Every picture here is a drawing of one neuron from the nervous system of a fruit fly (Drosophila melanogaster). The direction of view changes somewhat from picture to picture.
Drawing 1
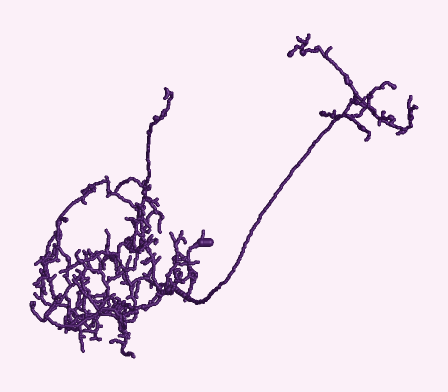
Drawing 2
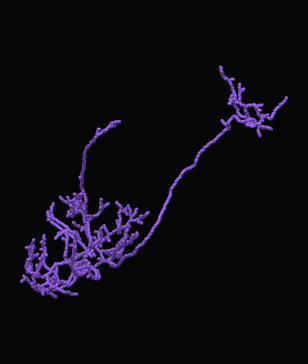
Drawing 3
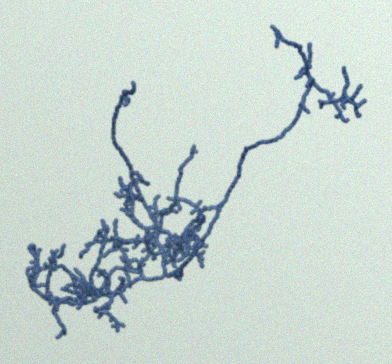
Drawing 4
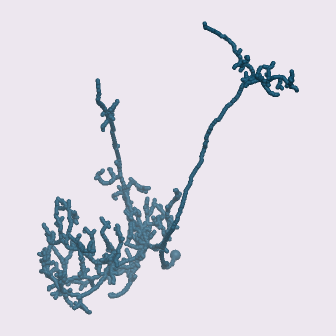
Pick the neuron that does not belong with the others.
Drawing 1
